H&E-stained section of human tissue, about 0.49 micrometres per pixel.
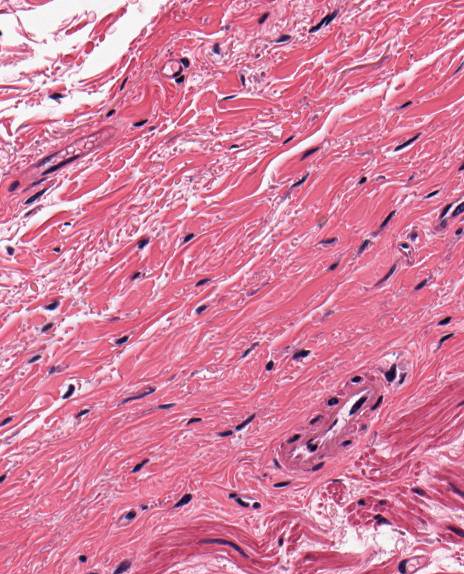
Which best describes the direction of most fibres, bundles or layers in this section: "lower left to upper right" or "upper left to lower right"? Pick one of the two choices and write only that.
Lower left to upper right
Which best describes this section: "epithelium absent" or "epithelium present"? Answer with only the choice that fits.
Epithelium absent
